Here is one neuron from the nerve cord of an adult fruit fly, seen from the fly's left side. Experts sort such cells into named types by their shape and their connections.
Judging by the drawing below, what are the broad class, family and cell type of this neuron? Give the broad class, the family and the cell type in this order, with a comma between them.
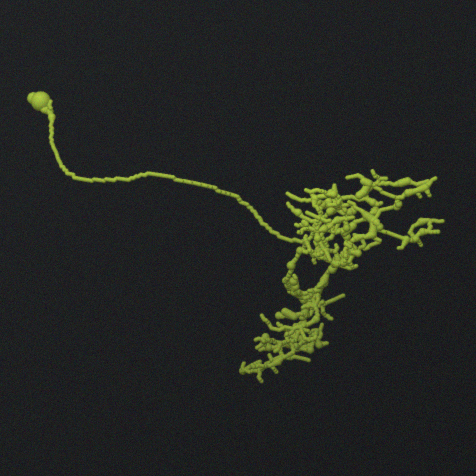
nerve-cord intrinsic neuron, hemilineage 09A, IN09A039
